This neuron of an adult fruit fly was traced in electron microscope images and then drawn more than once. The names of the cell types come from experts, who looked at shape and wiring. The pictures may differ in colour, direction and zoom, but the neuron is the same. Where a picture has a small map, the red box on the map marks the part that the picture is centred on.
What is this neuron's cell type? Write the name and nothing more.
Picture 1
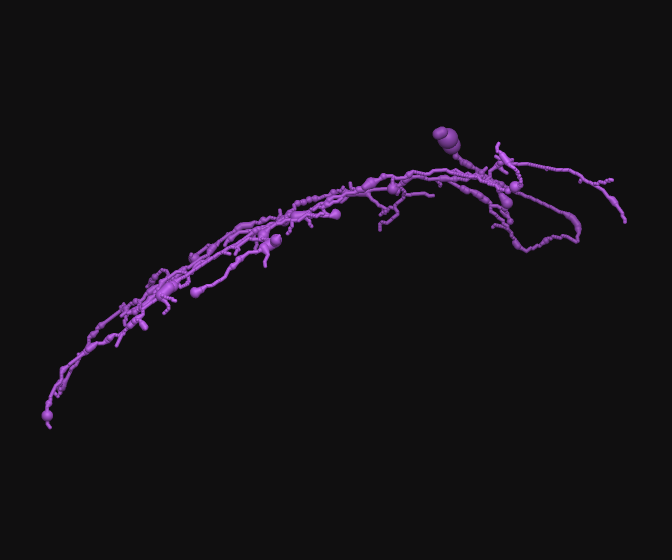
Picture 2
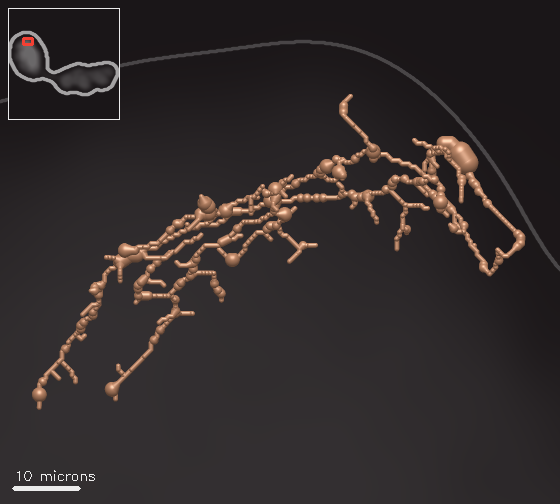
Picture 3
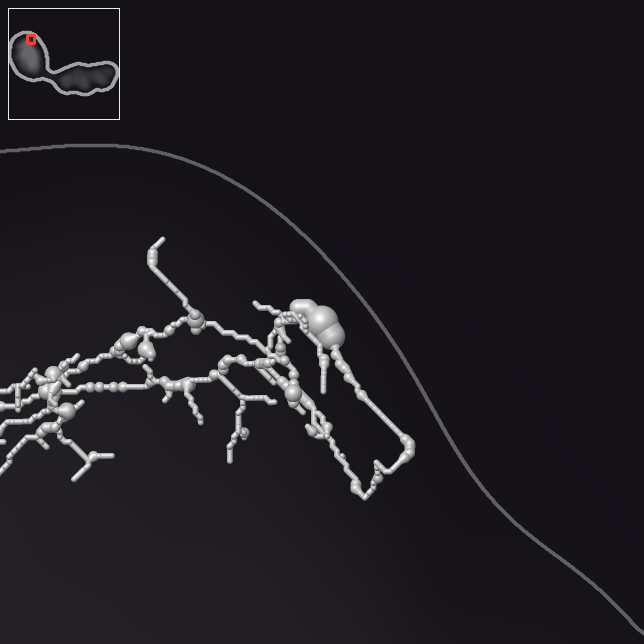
CB1154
